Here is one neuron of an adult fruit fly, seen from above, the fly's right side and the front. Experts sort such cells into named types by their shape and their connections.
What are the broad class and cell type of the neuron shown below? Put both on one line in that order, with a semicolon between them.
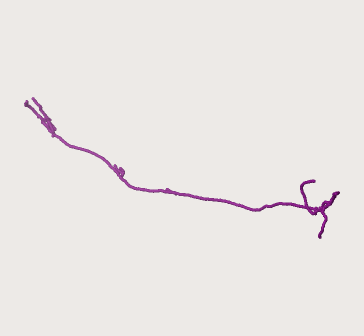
sensory neuron descending to the nerve cord; LN-DN2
